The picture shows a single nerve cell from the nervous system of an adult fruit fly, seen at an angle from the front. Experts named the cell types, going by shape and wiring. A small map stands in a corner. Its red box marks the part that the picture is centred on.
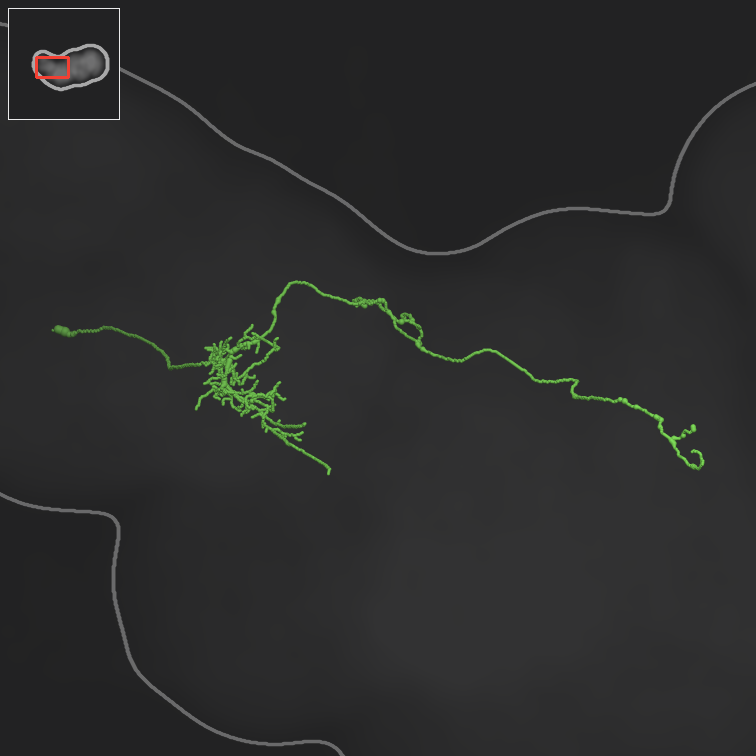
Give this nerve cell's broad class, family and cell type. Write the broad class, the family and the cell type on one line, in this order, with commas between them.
nerve-cord intrinsic neuron, hemilineage 06A, IN06A071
